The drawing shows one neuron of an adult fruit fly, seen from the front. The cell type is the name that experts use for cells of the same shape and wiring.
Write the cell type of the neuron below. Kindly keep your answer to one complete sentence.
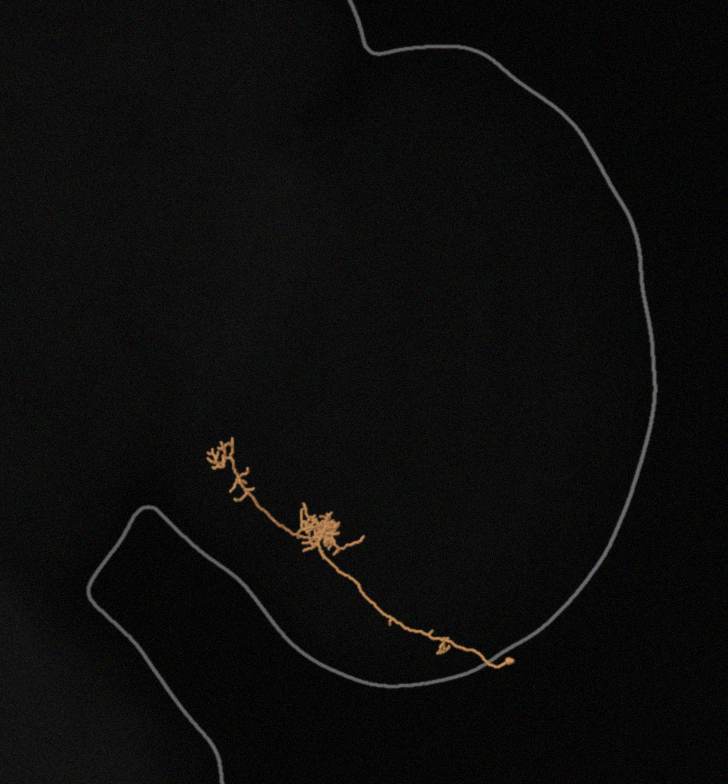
The cell type TmY20 includes this neuron.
